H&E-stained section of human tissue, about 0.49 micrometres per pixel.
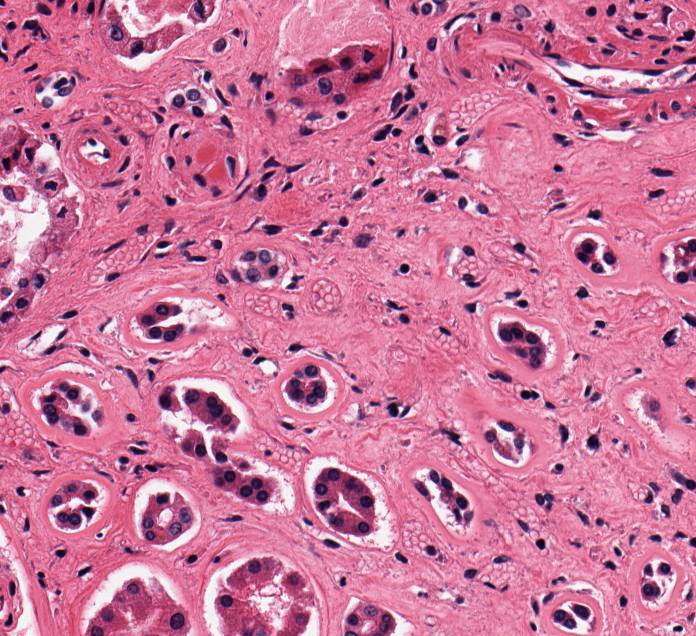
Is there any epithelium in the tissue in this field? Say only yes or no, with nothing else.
Yes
